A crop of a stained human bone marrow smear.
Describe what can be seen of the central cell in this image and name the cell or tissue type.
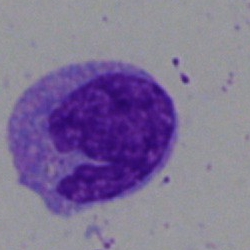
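A cleft entering from the left side indents the nucleus deeply. The nucleus lies toward the right of the cell, so most of the cytoplasm is on the left. Fine, faint granules are held in the cytoplasm, and the dark purple chromatin has a mottled, moderately condensed pattern. This cell is a monocyte.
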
